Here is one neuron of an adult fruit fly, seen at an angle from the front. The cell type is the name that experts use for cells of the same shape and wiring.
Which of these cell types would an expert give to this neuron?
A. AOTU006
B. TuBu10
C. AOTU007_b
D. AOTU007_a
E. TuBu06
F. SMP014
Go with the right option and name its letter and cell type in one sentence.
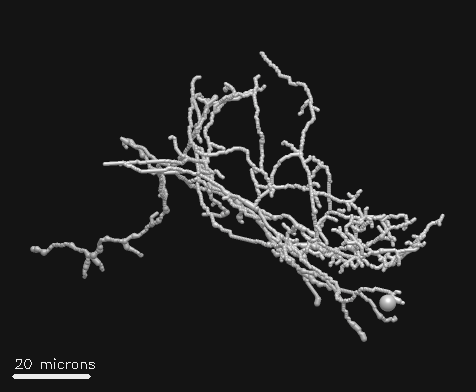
The kind of cell the neuron is, AOTU007_a, is given in option D.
